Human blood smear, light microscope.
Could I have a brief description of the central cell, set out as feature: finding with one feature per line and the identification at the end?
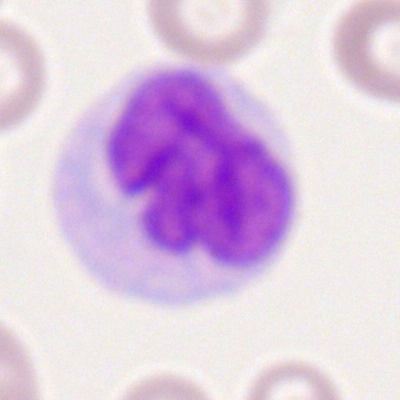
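Nucleus: folded into several overlapping lobes separated by creases
Chromatin: purple, with darker streaks along the folds
Nucleoli: none visible
Cytoplasmic granules: none distinct
Name: monocyte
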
